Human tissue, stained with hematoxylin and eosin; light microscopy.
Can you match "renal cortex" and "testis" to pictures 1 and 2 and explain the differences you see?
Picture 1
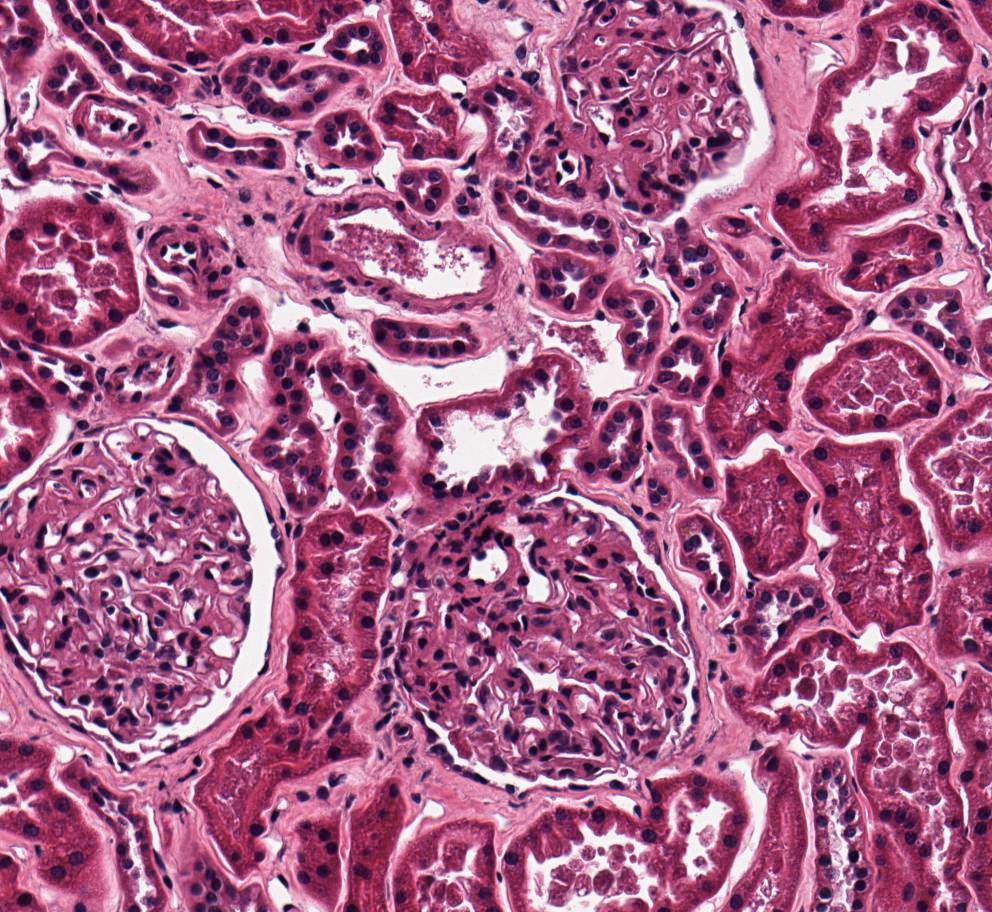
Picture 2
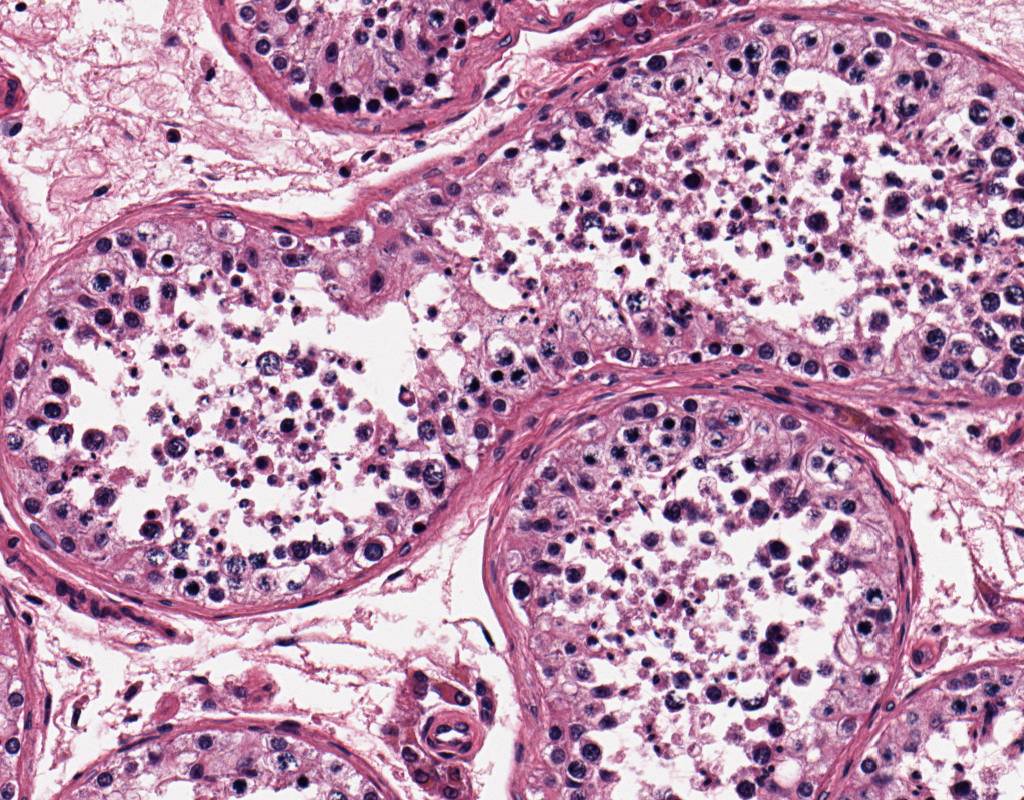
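Picture 1 shows renal cortex and picture 2 testis. In the renal cortex, closely packed tubules in cross and oblique section surround the glomeruli. Many of these tubules have tall cells with deep pink granular cytoplasm and ragged, fuzzy luminal borders, while smaller tubules in the upper centre have cuboidal cells with closely set round dark nuclei and clean open lumens. In the testis, large rounded tubules lie close together with only narrow strips of tissue between them. Their lining is many-layered, of rounded cells rather than a single layer. Large round cells with coarse, clumped, thread-like dark chromatin are scattered throughout, and many small, dense, dark round nuclei lie loosely in the tubule centres.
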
